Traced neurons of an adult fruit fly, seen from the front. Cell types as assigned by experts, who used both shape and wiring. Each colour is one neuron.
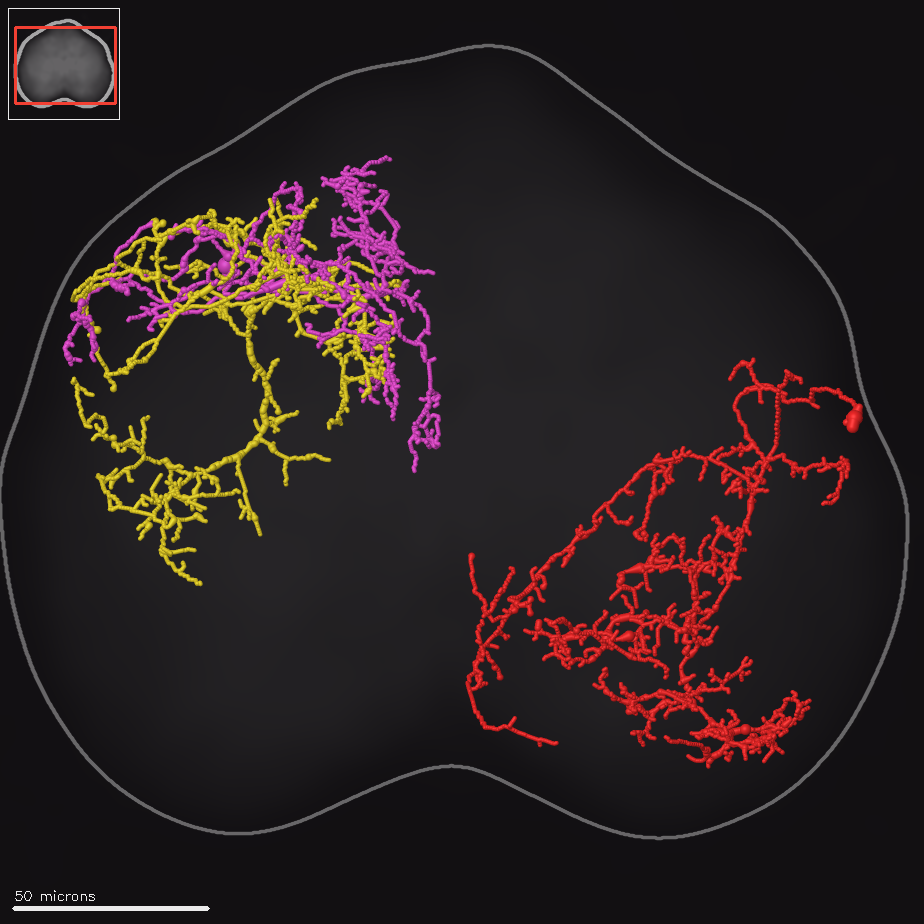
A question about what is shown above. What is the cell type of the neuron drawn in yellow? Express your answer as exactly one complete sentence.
Regarding its cell type, the neuron is IN03A064.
